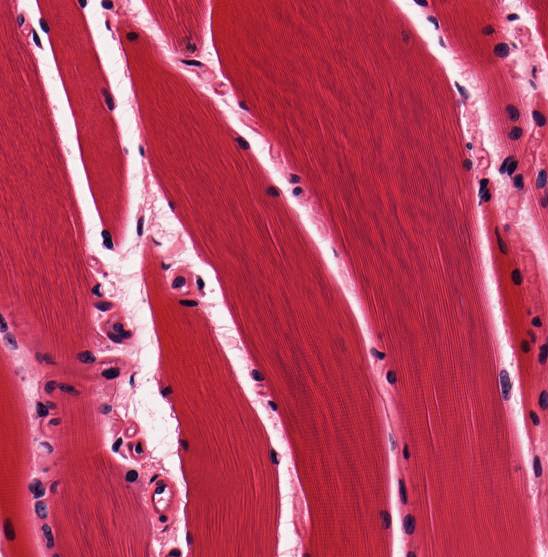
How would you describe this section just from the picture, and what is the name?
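Long, parallel, strongly eosinophilic fibres, cut lengthwise, fill the field and run steeply from upper left to lower right. Their flattened nuclei sit at the fibre edges. On the left, pale loose connective tissue between fibres carries small vessels with dark nuclei. Answer: skeletal muscle.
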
